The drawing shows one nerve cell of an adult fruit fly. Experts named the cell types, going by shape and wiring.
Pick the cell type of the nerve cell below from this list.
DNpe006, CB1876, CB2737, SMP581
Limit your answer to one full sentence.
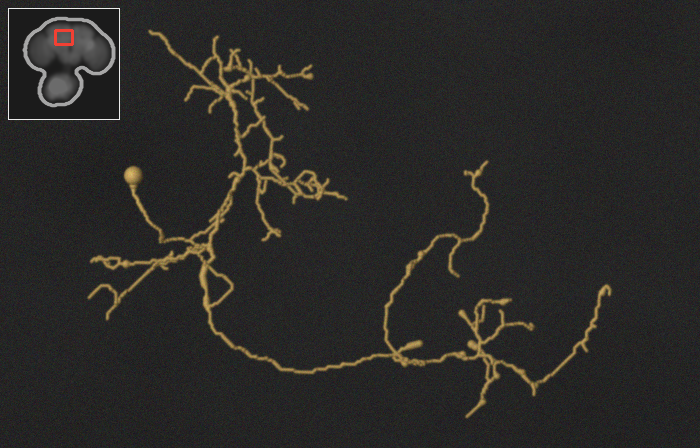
This nerve cell is classified under the cell type CB2737.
